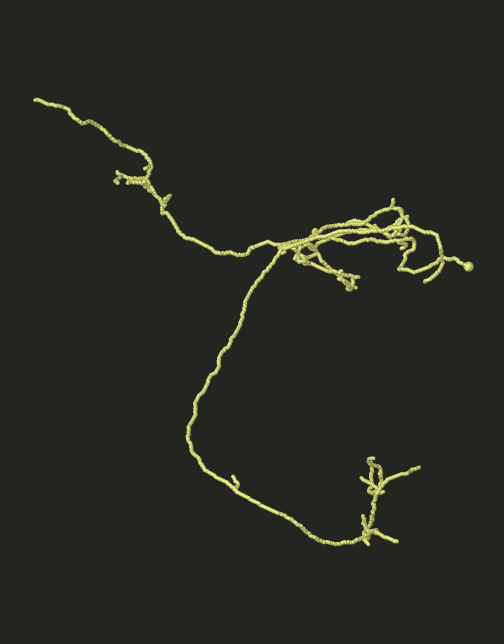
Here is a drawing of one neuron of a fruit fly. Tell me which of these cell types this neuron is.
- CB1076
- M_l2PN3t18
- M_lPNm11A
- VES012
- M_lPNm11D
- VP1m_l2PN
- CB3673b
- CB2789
M_lPNm11A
